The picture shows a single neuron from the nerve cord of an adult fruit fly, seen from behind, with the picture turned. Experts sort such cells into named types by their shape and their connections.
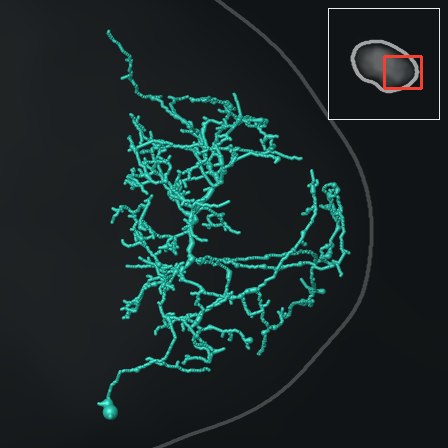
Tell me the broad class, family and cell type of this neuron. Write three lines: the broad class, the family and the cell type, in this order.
nerve-cord intrinsic neuron
hemilineage 04B
IN04B081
